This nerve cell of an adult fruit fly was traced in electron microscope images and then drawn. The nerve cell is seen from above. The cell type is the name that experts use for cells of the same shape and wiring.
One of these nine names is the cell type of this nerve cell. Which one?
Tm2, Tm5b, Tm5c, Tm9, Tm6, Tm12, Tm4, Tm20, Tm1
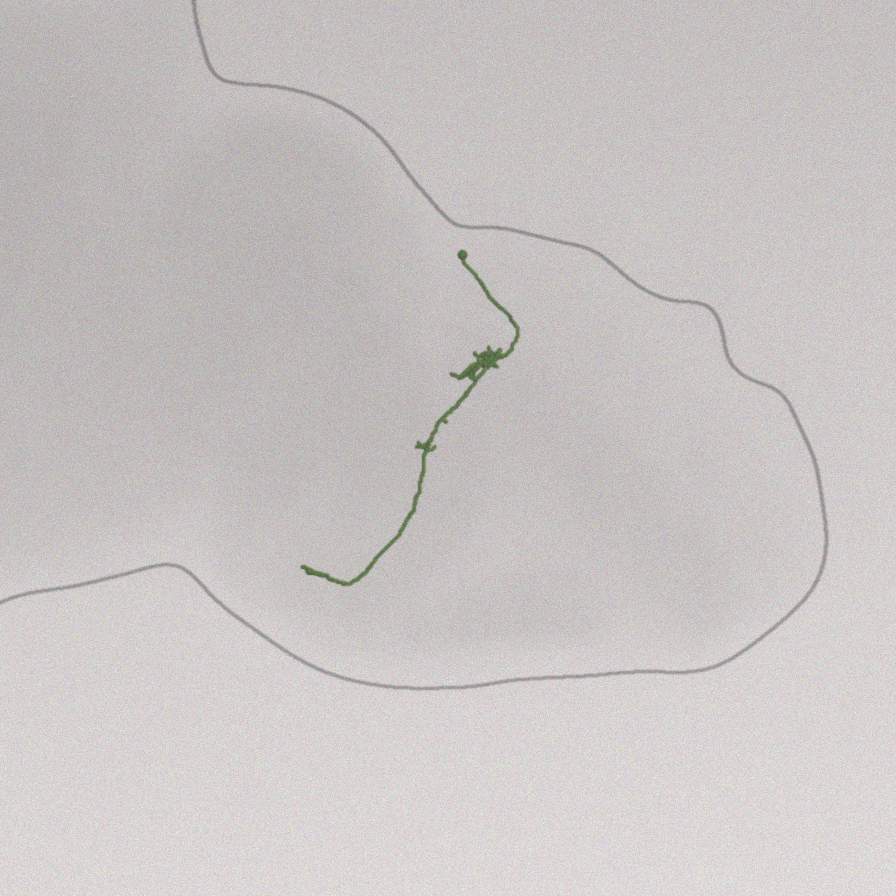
Tm2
